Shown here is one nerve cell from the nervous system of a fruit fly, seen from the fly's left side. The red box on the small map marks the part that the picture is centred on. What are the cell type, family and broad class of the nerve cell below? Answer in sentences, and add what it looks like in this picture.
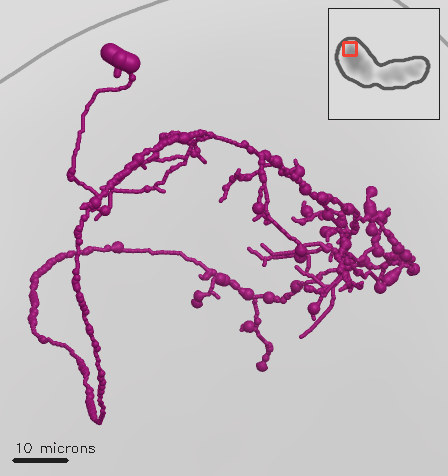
Its cell type is CB1289. Its family is hemilineage LHl2_dorsal. Its broad class is central-brain intrinsic neuron. Its cell body lies at the upper left of the picture. By the scale bar it is about 75 microns wide in this view. The picture shows dozens of branch ends.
